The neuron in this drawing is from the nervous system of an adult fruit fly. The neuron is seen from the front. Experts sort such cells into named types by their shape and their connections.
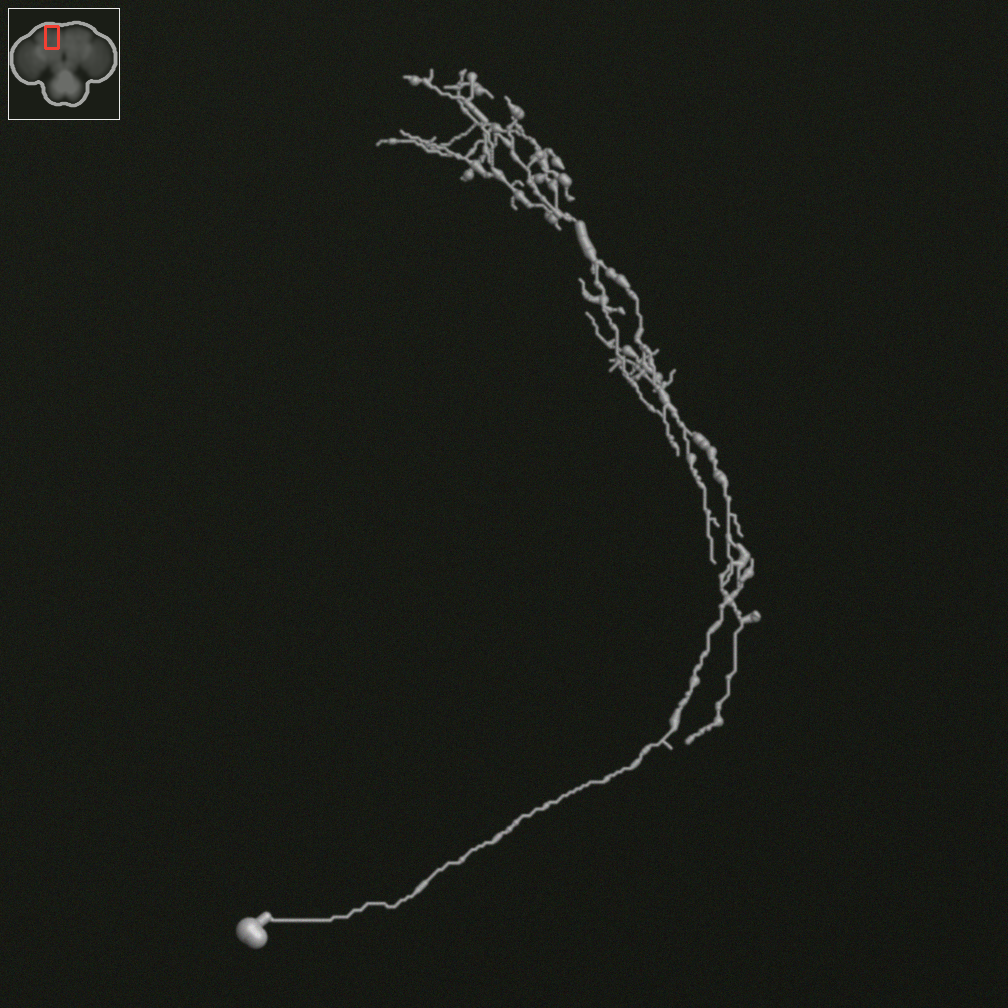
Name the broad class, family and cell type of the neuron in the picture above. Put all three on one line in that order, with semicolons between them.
central-brain intrinsic neuron; hemilineage EBa1; SMP167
